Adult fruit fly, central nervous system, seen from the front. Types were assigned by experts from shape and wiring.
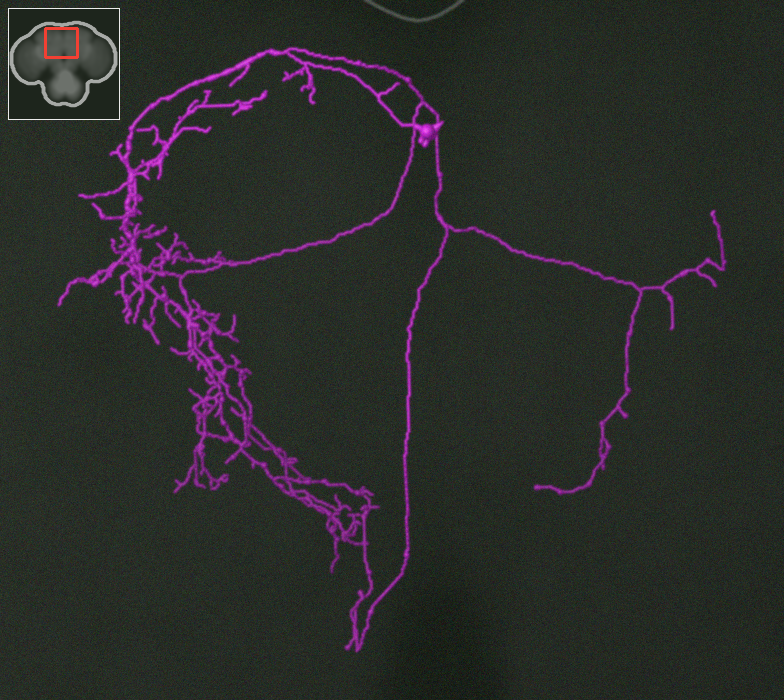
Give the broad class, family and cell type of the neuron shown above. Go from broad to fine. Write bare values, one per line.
central-brain intrinsic neuron
hemilineage SMPad1
SIP141m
